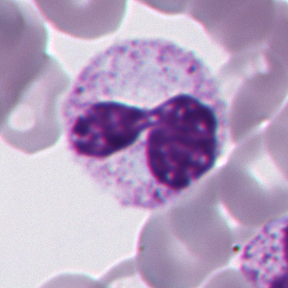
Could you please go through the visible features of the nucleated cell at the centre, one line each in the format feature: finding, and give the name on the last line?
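Lobes: two of them, lying side by side, one left and one right
Link: just a thin strand joining the pair
Chromatin: dark purple and coarsely clumped
Granules: fine pink-purple ones scattered all through the cytoplasm
Verdict: segmented neutrophil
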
